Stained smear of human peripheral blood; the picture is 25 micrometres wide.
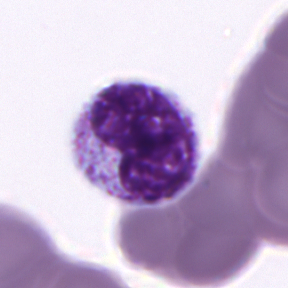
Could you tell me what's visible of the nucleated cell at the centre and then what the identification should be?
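Outline round, smooth. Nucleus toward upper right; cytoplasm chiefly lower left. Nuclear indentation on the side facing that cytoplasm. Chromatin dark purple, coarsely clumped. Cell: metamyelocyte.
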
